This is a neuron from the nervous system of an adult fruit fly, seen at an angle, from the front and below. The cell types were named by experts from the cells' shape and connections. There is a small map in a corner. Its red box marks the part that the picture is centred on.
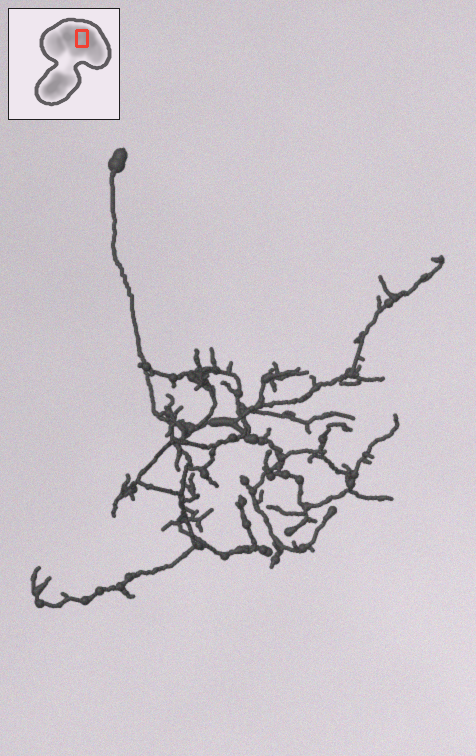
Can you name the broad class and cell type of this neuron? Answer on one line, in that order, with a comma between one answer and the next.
central-brain intrinsic neuron, CL239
